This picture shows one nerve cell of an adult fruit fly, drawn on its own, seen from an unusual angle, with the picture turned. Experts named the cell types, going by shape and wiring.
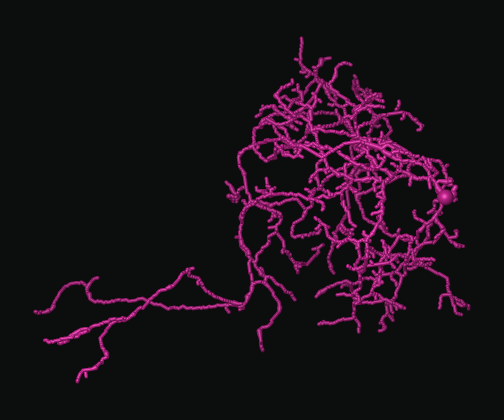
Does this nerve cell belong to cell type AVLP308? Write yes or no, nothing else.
no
